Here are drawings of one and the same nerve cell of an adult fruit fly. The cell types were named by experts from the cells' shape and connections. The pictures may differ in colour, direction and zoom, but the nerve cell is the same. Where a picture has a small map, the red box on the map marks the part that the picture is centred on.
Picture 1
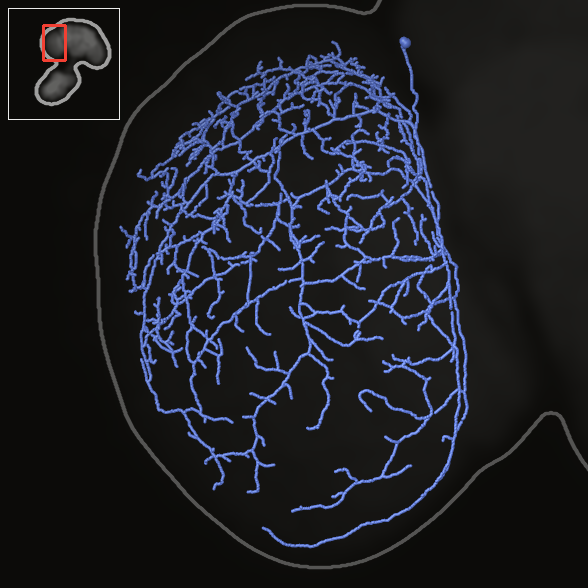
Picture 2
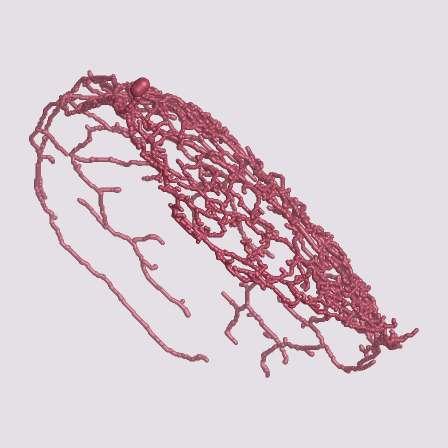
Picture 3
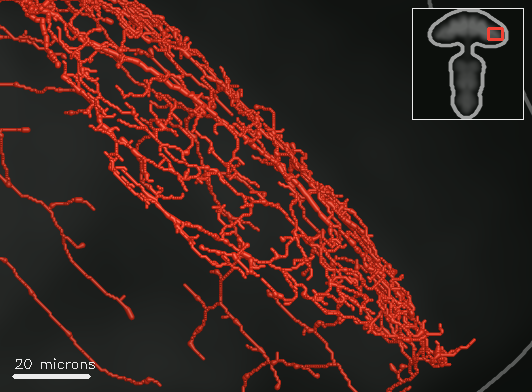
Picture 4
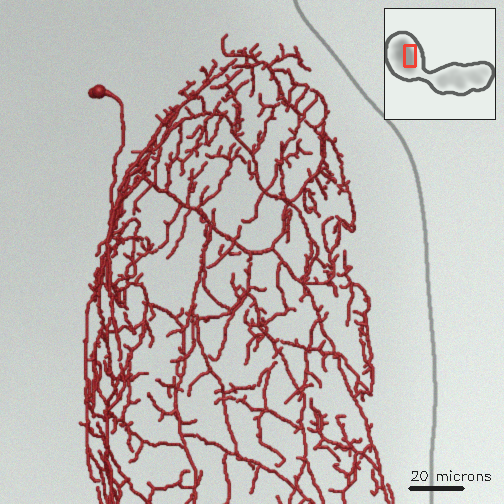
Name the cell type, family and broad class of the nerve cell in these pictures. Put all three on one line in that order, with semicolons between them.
Cm30; Cm; optic-lobe intrinsic neuron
